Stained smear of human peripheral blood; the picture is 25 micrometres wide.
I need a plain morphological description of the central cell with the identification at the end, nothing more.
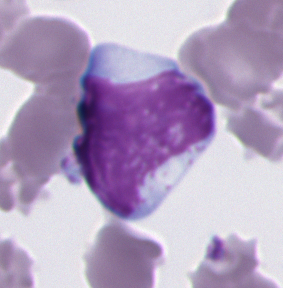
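Irregular and roughly triangular, the outline of this cell encloses a nucleus that takes up most of it. The chromatin is dense and deep purple, with small paler flecks. Above the nucleus, a pale blue rim of cytoplasm forms a cap. It is a large granular lymphocyte.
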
